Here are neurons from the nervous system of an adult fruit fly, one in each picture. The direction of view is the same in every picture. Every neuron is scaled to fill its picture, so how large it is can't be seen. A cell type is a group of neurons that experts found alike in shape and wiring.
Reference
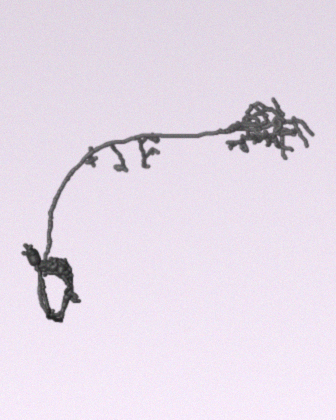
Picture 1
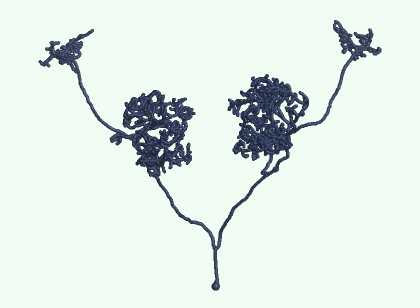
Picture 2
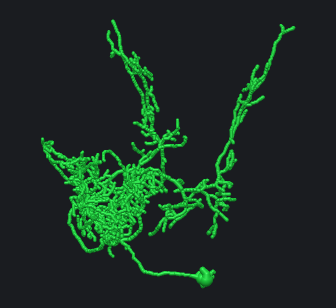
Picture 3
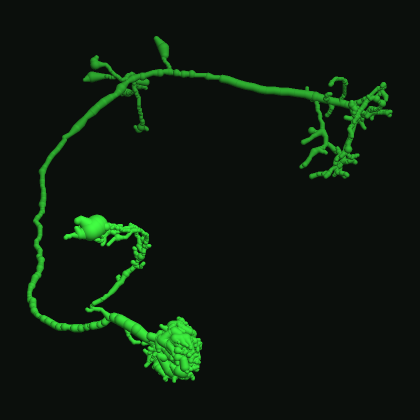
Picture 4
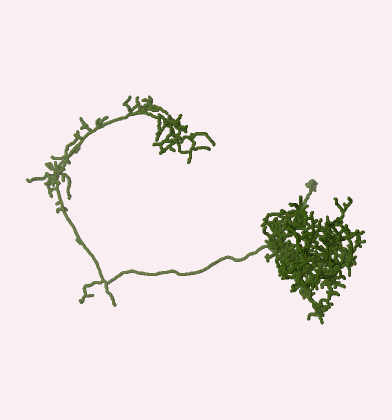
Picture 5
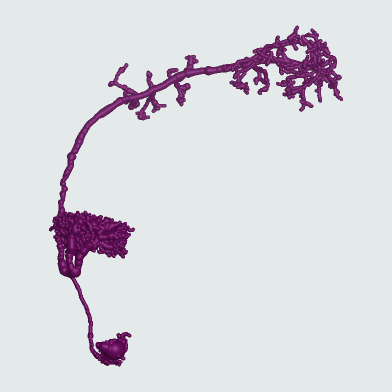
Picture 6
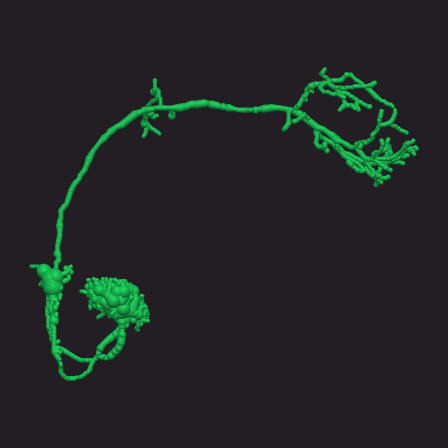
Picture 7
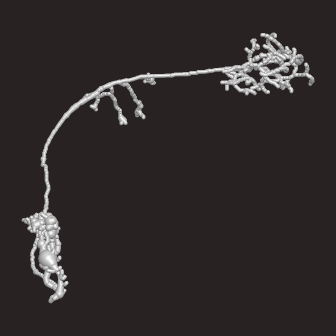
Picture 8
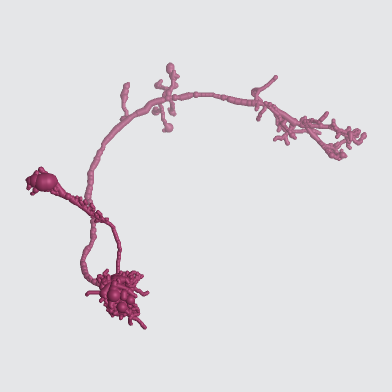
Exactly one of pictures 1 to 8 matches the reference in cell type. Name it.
7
